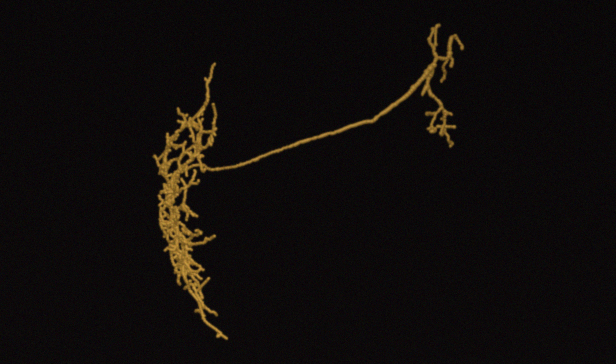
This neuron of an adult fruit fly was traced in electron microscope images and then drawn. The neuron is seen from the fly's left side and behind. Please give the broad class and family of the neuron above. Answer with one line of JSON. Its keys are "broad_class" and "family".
{"broad_class": "visual projection neuron", "family": "MeVP"}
